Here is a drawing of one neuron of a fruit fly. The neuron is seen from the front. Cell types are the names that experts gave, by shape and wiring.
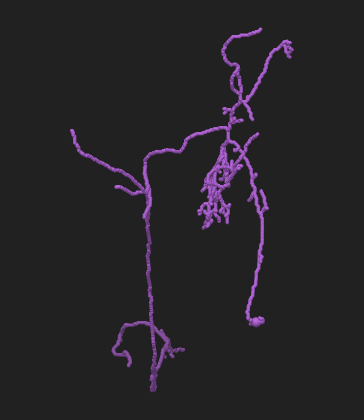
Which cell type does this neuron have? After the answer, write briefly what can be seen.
The cell type is DNge117. Its broad class is descending neuron. In this view it is taller than it is wide.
